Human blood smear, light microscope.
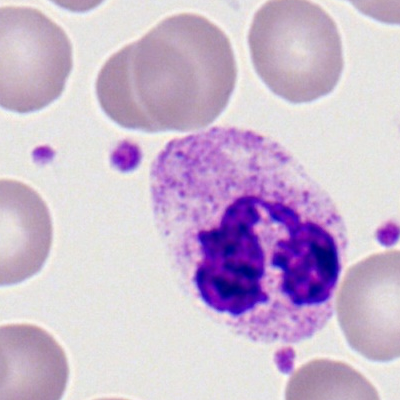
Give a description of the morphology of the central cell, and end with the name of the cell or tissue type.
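Let me start with the outline: oval, and smooth. Now the nucleus, which is divided into two lobes and sits in the lower half of the cell. Around it, the cytoplasm is abundant and a pale pinkish-lilac. What I have here is a segmented neutrophil.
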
